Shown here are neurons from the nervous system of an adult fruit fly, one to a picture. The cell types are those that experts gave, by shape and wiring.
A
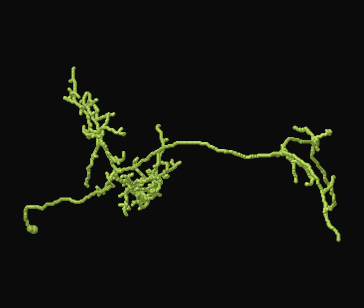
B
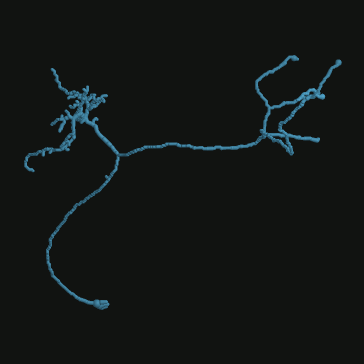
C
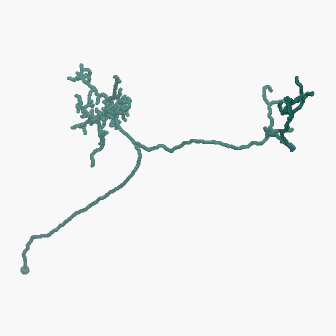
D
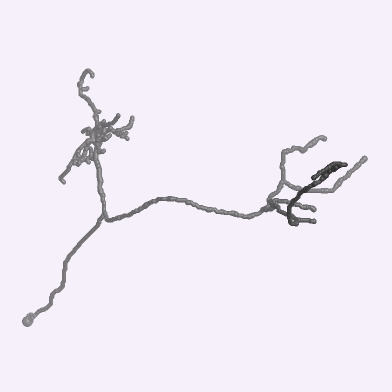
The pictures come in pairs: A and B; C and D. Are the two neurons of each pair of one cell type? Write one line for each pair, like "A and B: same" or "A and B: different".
A and B: different
C and D: same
